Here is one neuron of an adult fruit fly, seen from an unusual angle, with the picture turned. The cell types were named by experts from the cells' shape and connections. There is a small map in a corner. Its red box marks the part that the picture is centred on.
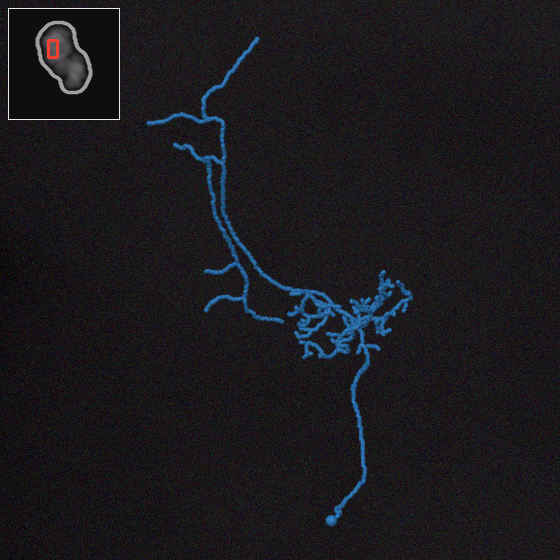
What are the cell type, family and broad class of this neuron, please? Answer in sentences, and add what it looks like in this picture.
Its cell type is FS1A_a. The name of its family is class CX. This is a central-brain intrinsic neuron. Its cell body lies at the bottom of the picture. Dozens of branch ends can be seen.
